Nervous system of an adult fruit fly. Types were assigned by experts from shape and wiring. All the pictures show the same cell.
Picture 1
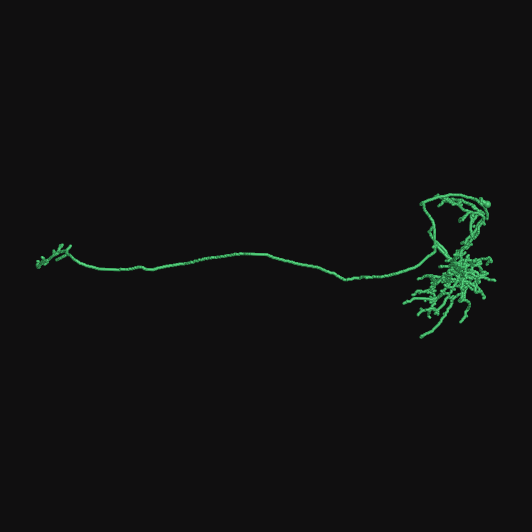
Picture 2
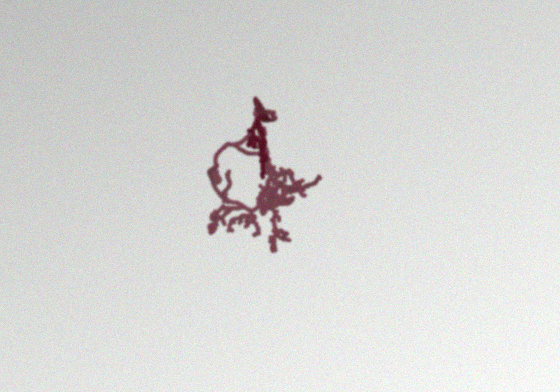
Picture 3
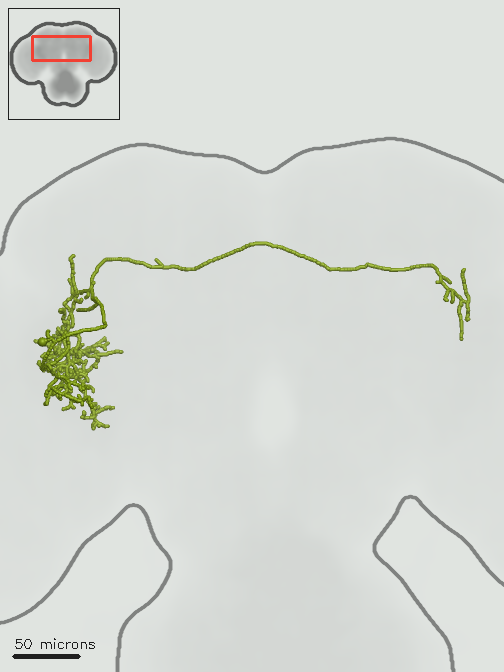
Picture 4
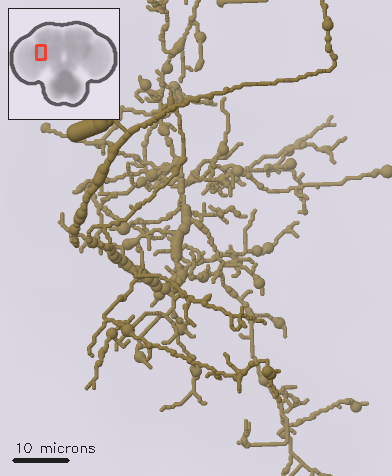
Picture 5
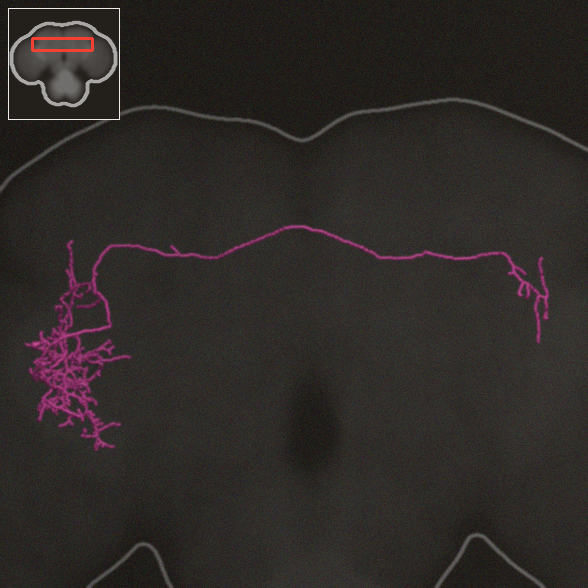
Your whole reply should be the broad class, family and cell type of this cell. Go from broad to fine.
central-brain intrinsic neuron; hemilineage VLPa1_lateral; CB3657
